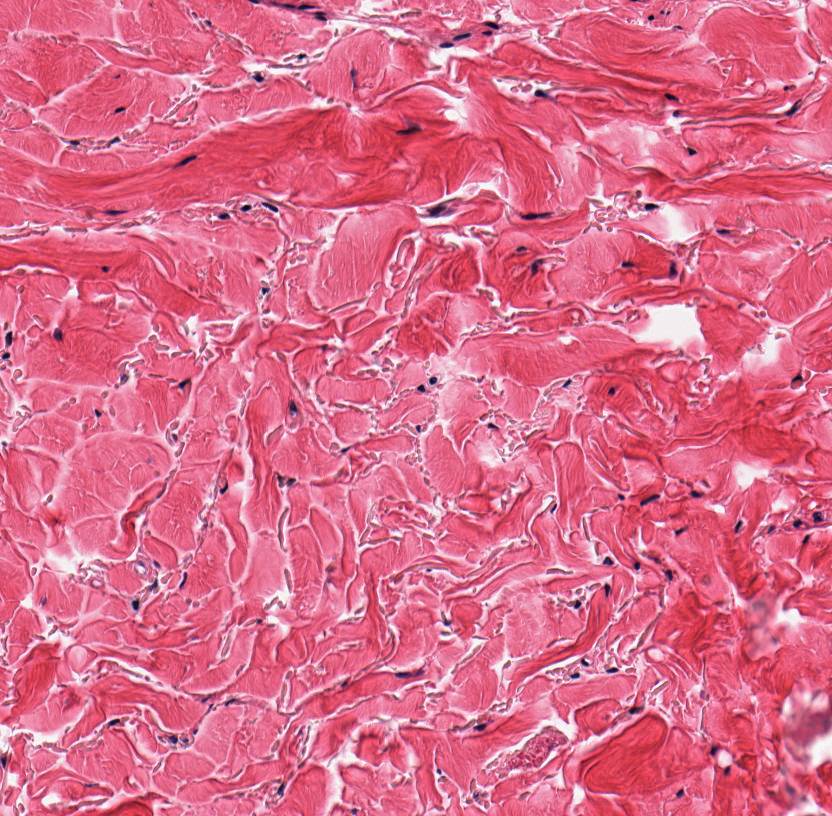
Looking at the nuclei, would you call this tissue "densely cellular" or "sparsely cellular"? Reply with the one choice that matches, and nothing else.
Sparsely cellular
